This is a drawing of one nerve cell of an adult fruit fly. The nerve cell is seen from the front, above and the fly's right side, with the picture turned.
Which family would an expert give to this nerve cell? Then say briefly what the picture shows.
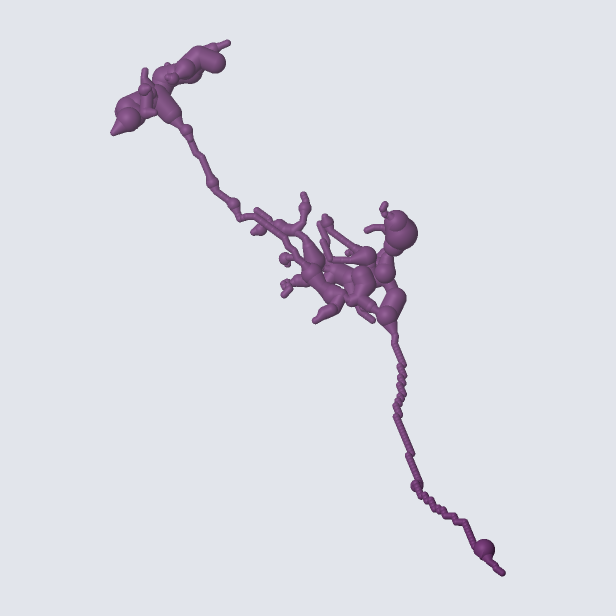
Its family is L. It is an optic-lobe intrinsic neuron. In this view it is taller than it is wide.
